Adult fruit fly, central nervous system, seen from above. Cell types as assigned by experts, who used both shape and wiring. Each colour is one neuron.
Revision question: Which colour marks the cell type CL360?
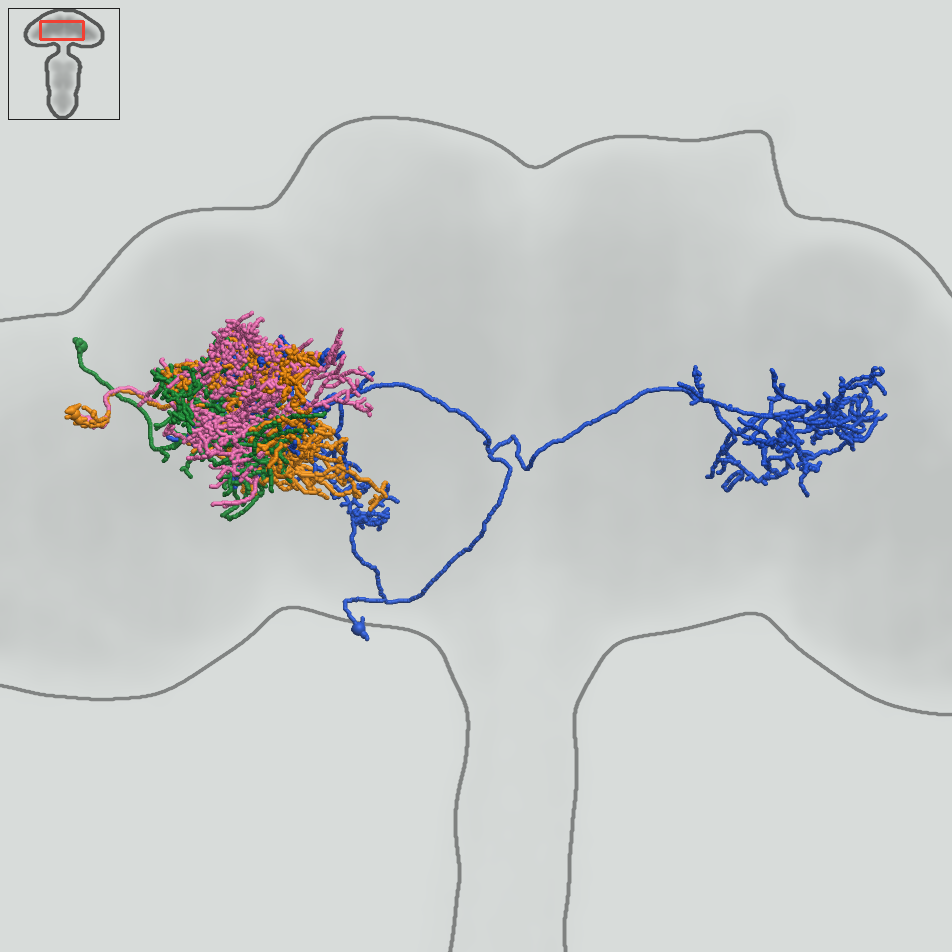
blue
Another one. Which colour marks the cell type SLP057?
pink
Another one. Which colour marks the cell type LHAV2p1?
green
